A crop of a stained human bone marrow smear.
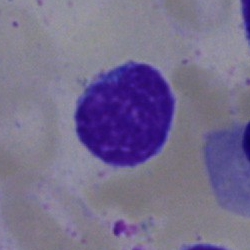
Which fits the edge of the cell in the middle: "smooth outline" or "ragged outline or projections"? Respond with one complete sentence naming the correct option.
This cell's outline is not rough but smooth.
